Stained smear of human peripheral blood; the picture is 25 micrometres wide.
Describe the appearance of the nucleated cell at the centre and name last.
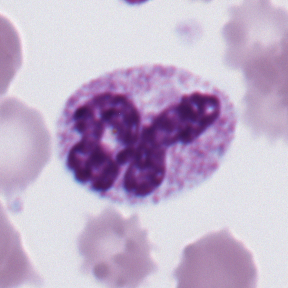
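First, the chromatin is dark purple and coarsely clumped. Second, no nucleoli are visible in the nucleus. Third, fine pinkish-purple granules are scattered evenly through the cytoplasm. Fourth, the cytoplasm shows no vacuoles. The cell is a segmented neutrophil.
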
